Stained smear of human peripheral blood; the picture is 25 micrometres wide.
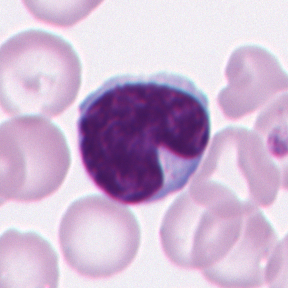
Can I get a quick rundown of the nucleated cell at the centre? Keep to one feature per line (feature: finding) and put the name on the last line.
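Chromatin: coarsely clumped
Nucleus shape: a deep notch on the lower right side
Nucleus size: about 11 by 10 micrometres
Nucleus share: fills most of the cell
Cytoplasm: pale blue
Cell: typical lymphocyte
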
